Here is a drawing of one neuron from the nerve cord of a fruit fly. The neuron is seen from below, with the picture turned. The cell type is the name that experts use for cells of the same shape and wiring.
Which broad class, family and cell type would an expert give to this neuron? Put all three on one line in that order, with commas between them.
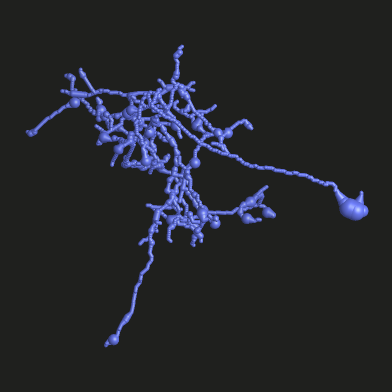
nerve-cord intrinsic neuron, hemilineage 01B, IN01B082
